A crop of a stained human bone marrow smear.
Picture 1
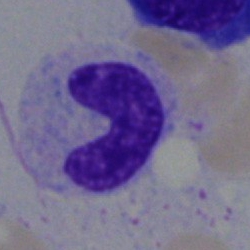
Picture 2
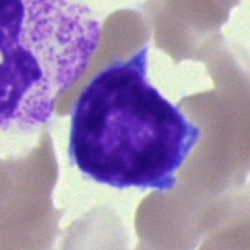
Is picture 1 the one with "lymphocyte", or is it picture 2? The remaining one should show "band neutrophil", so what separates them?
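Picture 1 shows a band neutrophil; picture 2 shows a lymphocyte. Check the outline first: the band neutrophil is roughly round, while the lymphocyte is roughly round with a slightly irregular, uneven edge. Check the nucleus next: in the band neutrophil it is kidney-shaped, with a deep indentation opening to the left; in the lymphocyte it fills almost the whole cell and leaves only a very thin rim of cytoplasm. Check the chromatin: in the band neutrophil it is dark purple and fairly condensed, with no visible nucleoli; in the lymphocyte it is dark and dense, with a somewhat paler patch near the centre.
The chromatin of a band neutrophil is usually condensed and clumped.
Check the cytoplasm last: in the band neutrophil it is widest on the left side of the nucleus; in the lymphocyte it is deep blue, has no visible granules, and forms a small pointed tag that sticks out from the upper edge.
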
